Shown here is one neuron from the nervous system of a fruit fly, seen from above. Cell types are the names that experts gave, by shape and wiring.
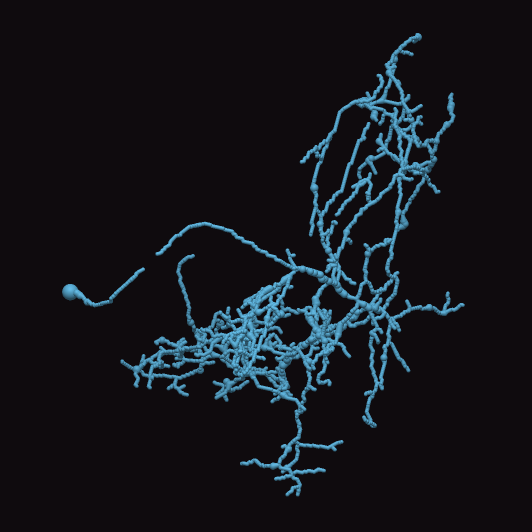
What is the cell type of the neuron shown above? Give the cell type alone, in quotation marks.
"AVLP038"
